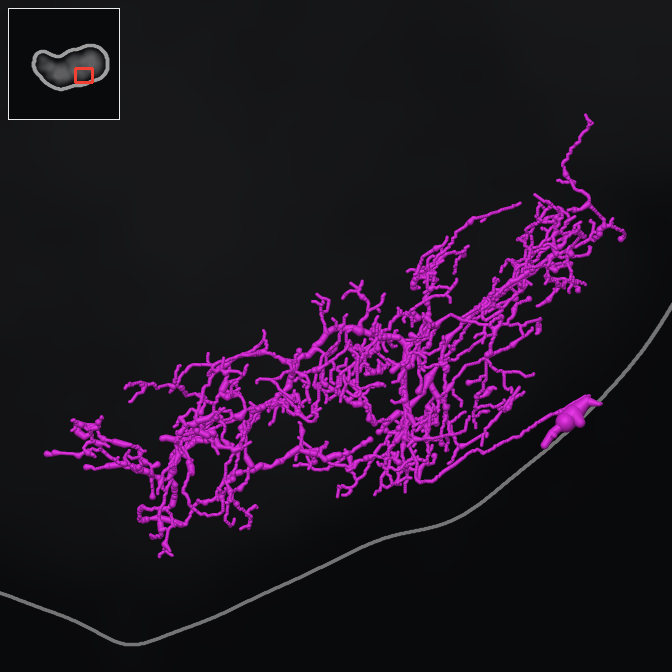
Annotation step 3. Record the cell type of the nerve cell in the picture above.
GNG054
